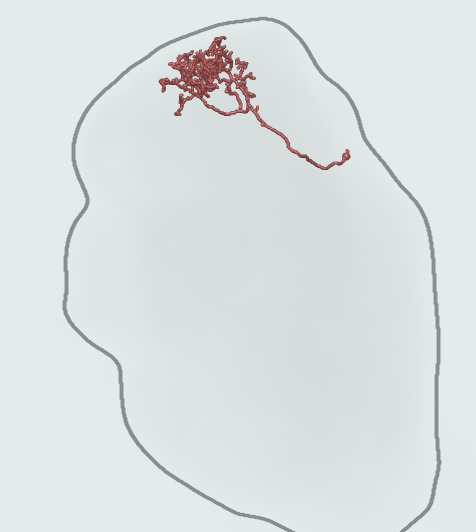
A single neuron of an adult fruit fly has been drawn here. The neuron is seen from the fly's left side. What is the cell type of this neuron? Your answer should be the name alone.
SMP399_c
